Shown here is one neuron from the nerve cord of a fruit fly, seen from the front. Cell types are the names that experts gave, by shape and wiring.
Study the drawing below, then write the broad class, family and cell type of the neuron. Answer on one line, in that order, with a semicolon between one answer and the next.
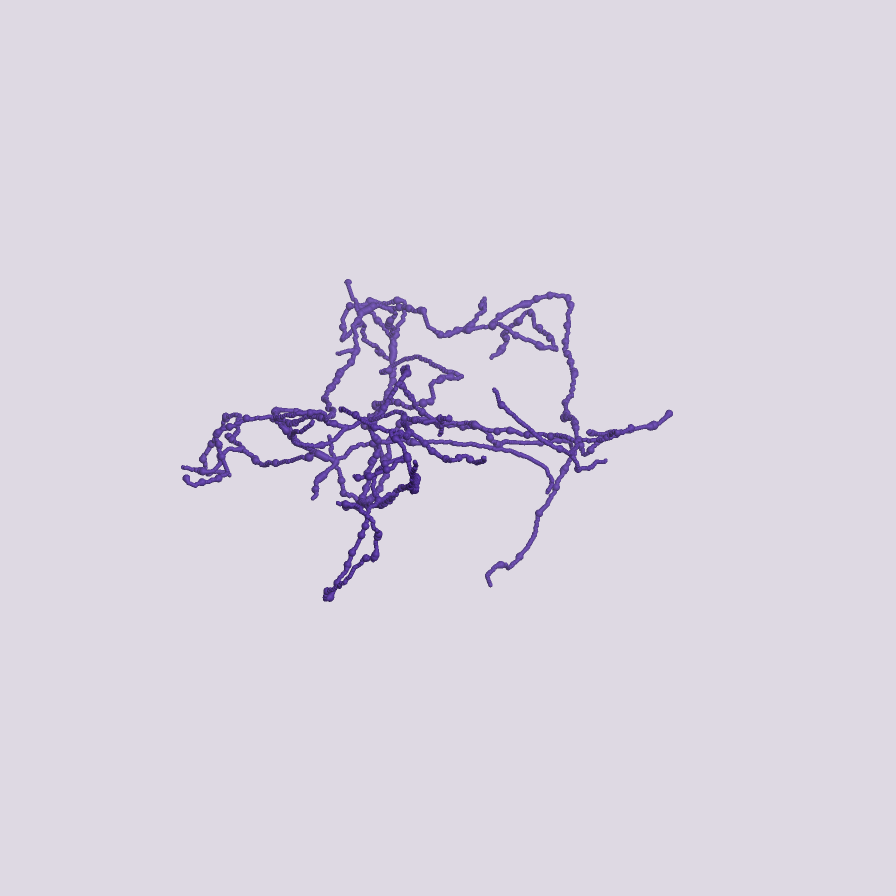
descending neuron; DNp; DNp27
